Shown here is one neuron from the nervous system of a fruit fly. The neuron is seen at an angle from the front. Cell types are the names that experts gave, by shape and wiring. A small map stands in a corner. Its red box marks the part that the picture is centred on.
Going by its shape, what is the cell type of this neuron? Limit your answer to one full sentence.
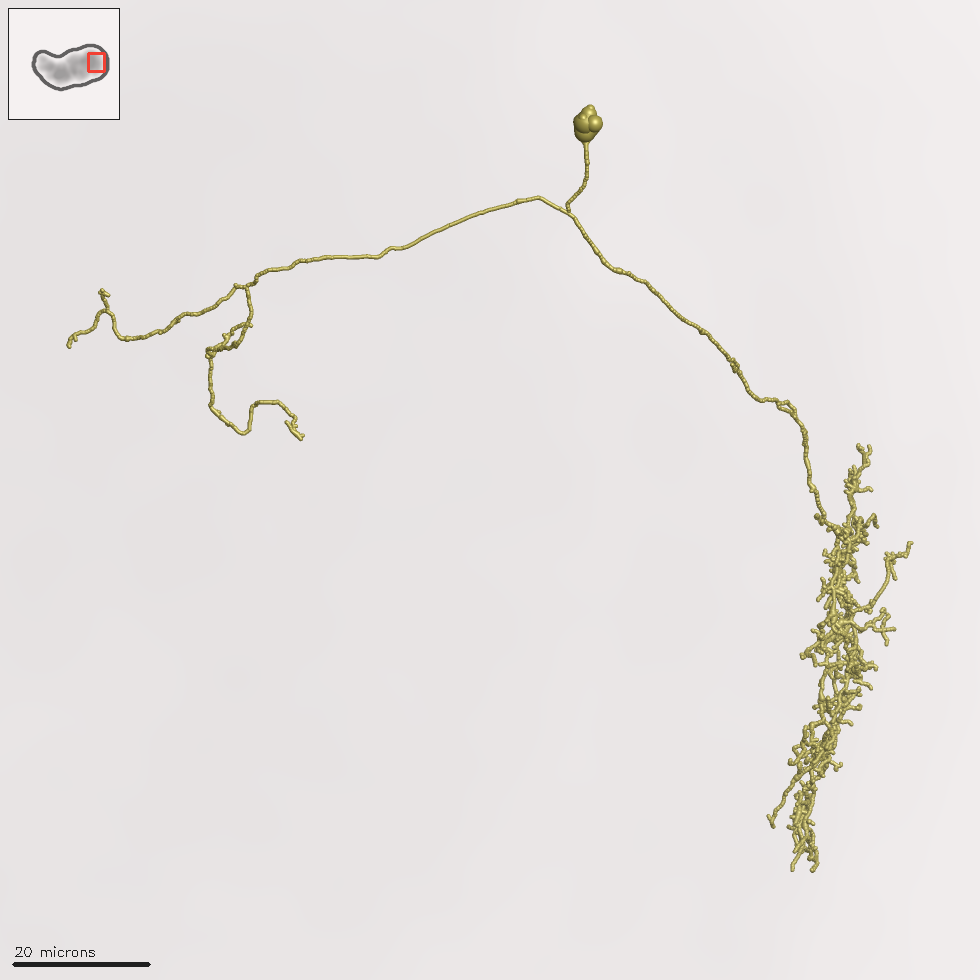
The cell type given to this neuron is MeLo6.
